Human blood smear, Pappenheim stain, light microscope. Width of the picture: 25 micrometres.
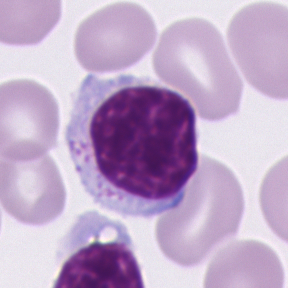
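Large granular lymphocyte, peripheral blood smear. Nucleus round, about 10 micrometres across, set off-centre to the right, filling about 70% of cell area. Cytoplasm pale blue, widest on the left, holding fine reddish-purple granules mostly on the left and lower left. Outline uneven, slightly frayed along the left side.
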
